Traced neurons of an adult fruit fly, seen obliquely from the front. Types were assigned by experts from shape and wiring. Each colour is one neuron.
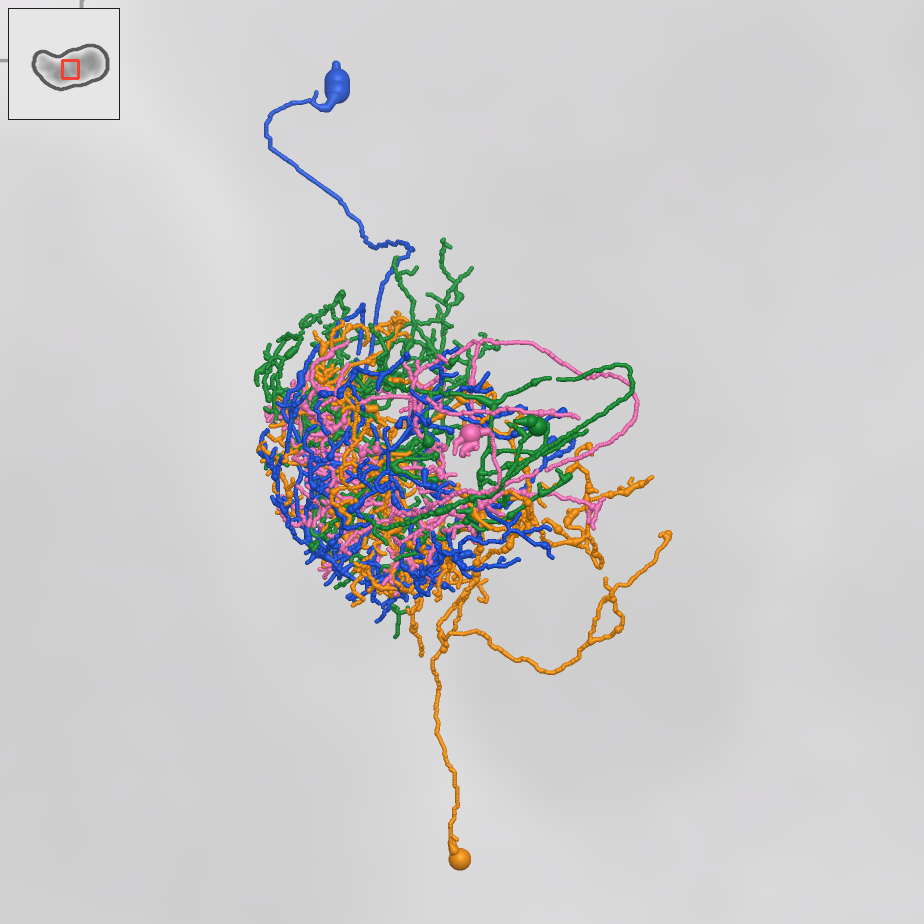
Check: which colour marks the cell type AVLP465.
blue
